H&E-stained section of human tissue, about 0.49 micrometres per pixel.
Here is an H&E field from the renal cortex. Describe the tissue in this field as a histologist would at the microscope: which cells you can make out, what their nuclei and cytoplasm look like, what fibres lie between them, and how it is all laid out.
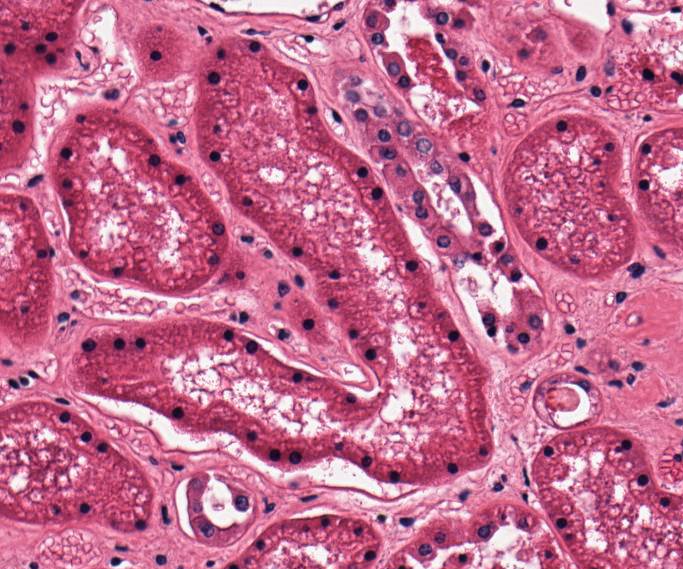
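Tubules, cut obliquely and transversely, pack the field closely, with just narrow strips of interstitium between. Lining cells of the large tubules have small, round, dark nuclei, one row, well spaced. Lumens there are narrow and irregular: ragged luminal border, pale bubbly material. Small capillaries sit in the interstitium, some with red blood cells.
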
